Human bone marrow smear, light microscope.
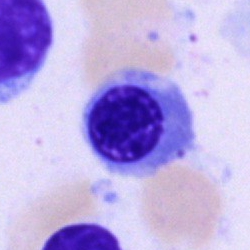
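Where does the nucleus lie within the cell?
Off-centre, displaced toward the left side.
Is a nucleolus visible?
No nucleolus can be seen.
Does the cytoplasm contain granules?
No granules are present. The cytoplasm forms a moderate blue rim around the nucleus, widest on the right.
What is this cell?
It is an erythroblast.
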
